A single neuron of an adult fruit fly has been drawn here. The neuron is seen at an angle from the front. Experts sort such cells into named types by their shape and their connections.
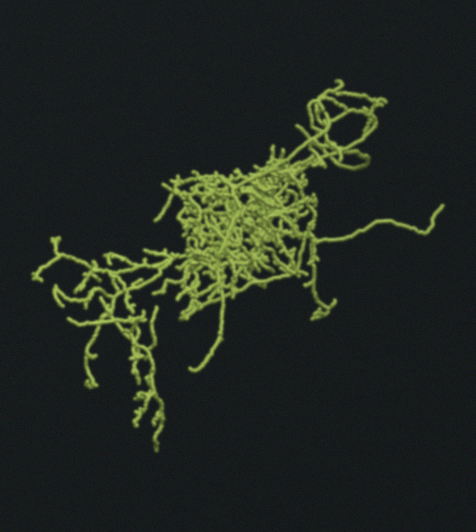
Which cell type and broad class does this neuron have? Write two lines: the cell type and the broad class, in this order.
INXXX119
nerve-cord intrinsic neuron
